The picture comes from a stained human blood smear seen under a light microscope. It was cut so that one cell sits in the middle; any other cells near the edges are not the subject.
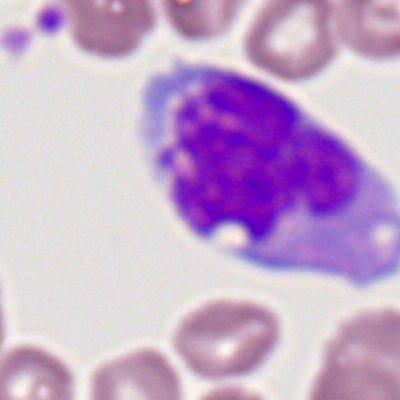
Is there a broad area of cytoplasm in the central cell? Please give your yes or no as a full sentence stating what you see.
No, in this cell the cytoplasm is scant.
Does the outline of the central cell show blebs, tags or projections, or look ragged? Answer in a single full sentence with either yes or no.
Yes, projections, blebs or tags, or a frayed edge, mark the outline of the cell.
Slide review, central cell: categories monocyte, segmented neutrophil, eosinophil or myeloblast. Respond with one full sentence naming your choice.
The cell that lies at the centre of the crop is a monocyte.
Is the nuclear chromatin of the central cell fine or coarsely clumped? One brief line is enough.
Here the nuclear chromatin is coarsely clumped.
